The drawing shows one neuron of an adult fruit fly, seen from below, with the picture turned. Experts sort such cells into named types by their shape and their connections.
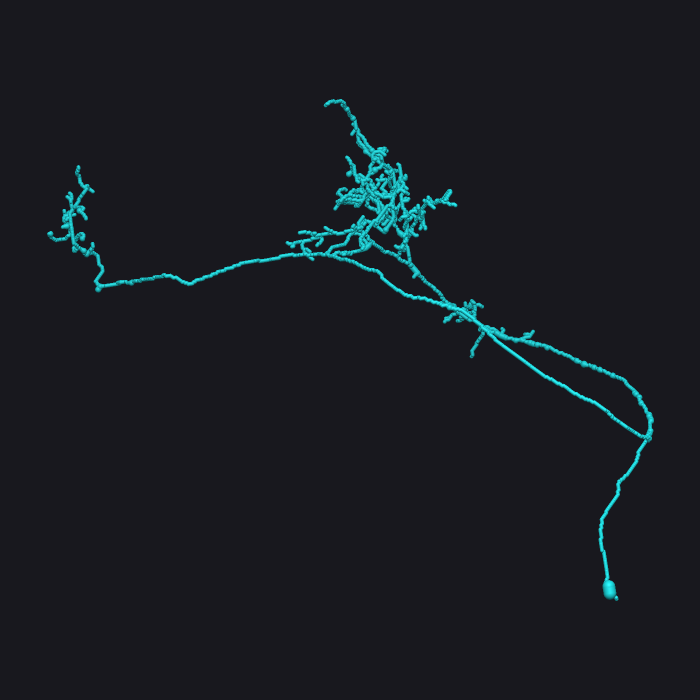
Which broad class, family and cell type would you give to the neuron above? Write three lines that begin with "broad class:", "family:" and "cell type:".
broad class: central-brain intrinsic neuron
family: hemilineage VLPl&p1_posterior
cell type: SMP568_a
